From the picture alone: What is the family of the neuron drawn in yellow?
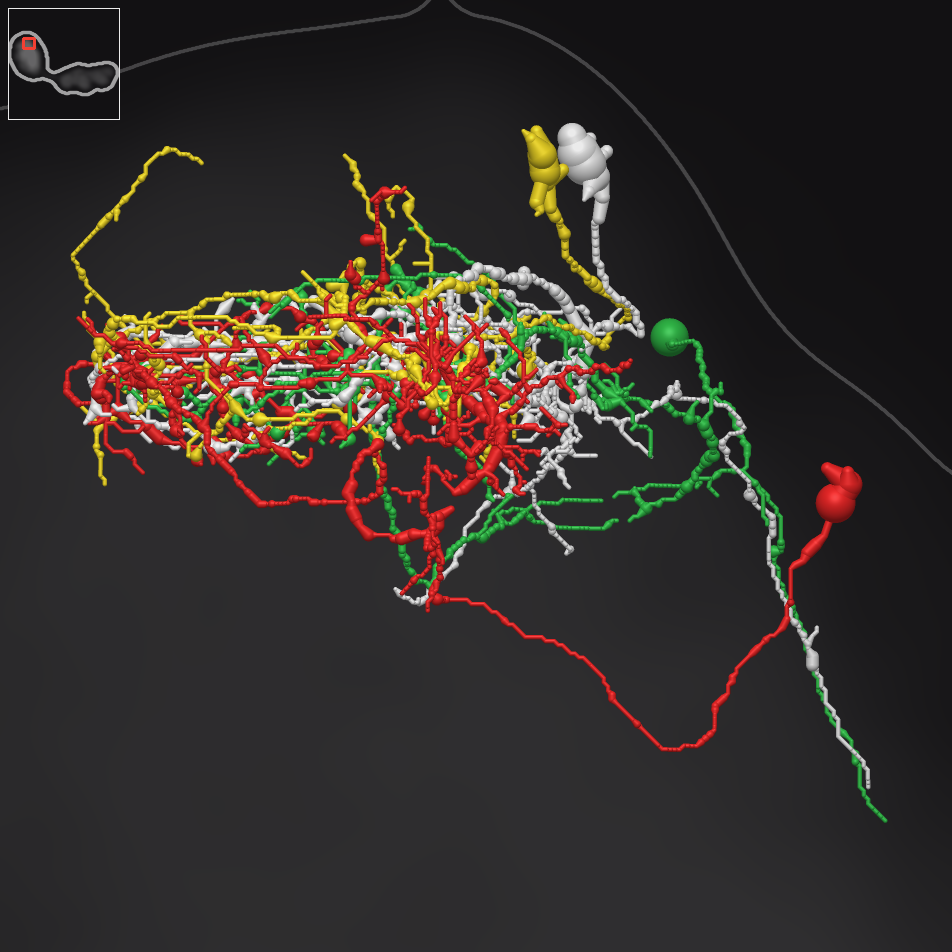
hemilineage SMPpd2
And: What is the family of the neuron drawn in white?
hemilineage SMPpd2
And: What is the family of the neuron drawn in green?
hemilineage SLPpl1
